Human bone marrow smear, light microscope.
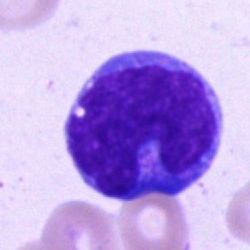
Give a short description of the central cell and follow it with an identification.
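Most of the cell is filled by the nucleus, which has a deep notch on its lower side. Within that notch sits a pale area of cytoplasm. No distinct granules are visible in the cytoplasm. Here we have a monocyte.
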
